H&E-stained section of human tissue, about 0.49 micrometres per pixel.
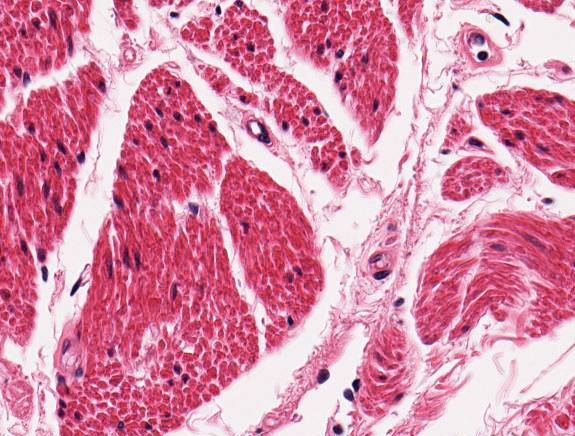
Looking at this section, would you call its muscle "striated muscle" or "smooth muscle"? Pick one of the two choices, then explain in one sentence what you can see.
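Smooth muscle. The field is made up of separate bundles of smooth muscle divided by strands of pale loose connective tissue.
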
